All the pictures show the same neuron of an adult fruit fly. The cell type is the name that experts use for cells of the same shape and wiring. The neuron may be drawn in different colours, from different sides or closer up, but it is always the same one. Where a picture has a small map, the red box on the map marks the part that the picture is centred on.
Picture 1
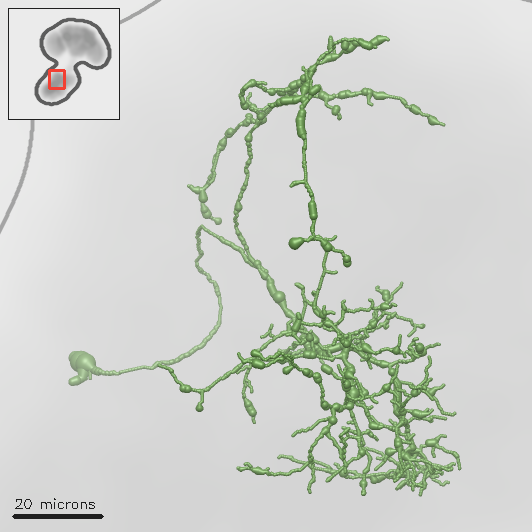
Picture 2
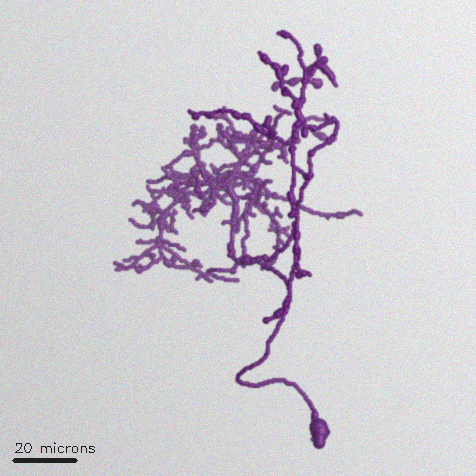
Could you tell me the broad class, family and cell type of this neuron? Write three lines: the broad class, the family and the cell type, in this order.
nerve-cord intrinsic neuron
hemilineage 03A
IN03A040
